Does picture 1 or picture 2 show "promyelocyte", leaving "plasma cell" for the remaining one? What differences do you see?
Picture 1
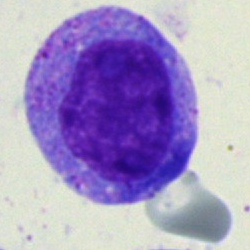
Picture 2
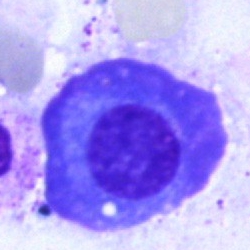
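In picture 1 is the promyelocyte; in picture 2, the plasma cell. The promyelocyte's outline is round to slightly oval, with a smooth edge and no projections. The plasma cell's outline is irregular, with several broad, blunt bulges. In picture 2 the cytoplasm is abundant and deep blue, with no granules to be seen.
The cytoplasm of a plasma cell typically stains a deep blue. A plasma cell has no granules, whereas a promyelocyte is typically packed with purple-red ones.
A paler band of cytoplasm surrounds the plasma cell's nucleus.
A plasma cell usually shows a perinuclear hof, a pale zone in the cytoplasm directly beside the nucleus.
In picture 1 a pale, non-nucleated red cell touches the lower right edge.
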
